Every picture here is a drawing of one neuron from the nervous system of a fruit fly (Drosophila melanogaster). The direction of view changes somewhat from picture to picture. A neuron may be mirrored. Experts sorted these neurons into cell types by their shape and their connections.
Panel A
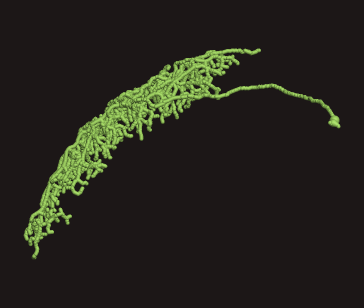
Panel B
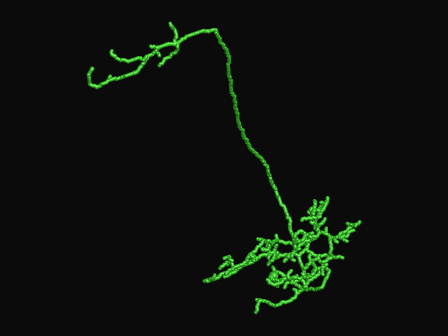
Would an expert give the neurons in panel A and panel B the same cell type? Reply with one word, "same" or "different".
different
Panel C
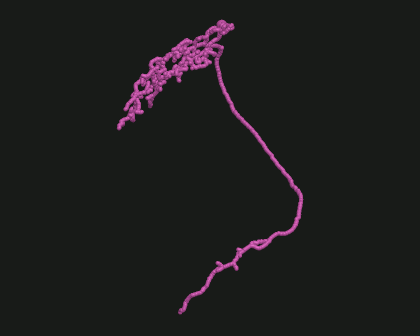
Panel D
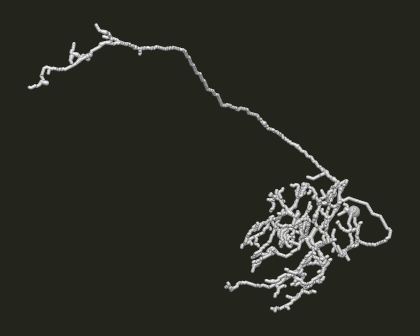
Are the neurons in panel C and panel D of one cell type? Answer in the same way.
same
